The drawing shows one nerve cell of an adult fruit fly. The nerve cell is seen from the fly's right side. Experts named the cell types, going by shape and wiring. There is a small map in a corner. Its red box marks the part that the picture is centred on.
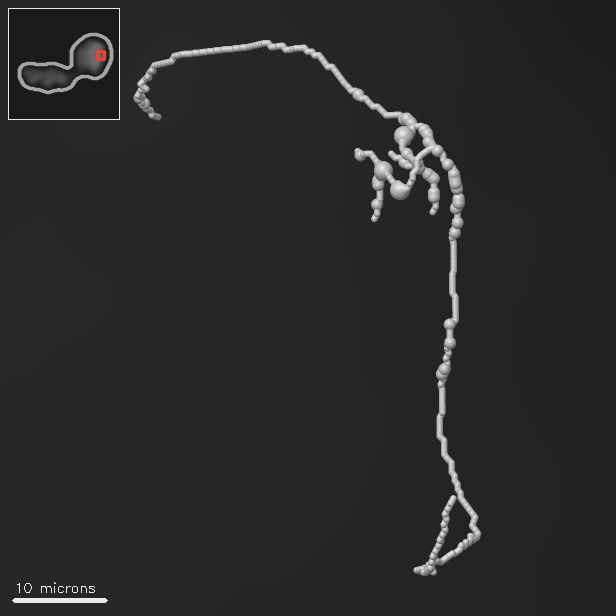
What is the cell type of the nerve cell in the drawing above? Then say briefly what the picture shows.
The cell type is ORN_DM5. Its broad class is sensory neuron entering the brain. The drawing shows no cell body. From top to bottom in the picture it spans about 60 microns. It has a dozen or fewer branch ends.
